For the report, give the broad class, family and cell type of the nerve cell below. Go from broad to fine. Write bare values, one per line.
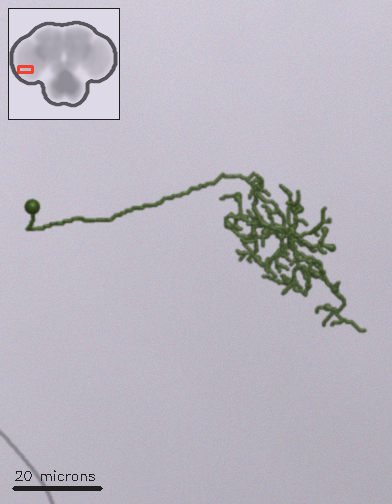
optic-lobe intrinsic neuron
Cm
Cm6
